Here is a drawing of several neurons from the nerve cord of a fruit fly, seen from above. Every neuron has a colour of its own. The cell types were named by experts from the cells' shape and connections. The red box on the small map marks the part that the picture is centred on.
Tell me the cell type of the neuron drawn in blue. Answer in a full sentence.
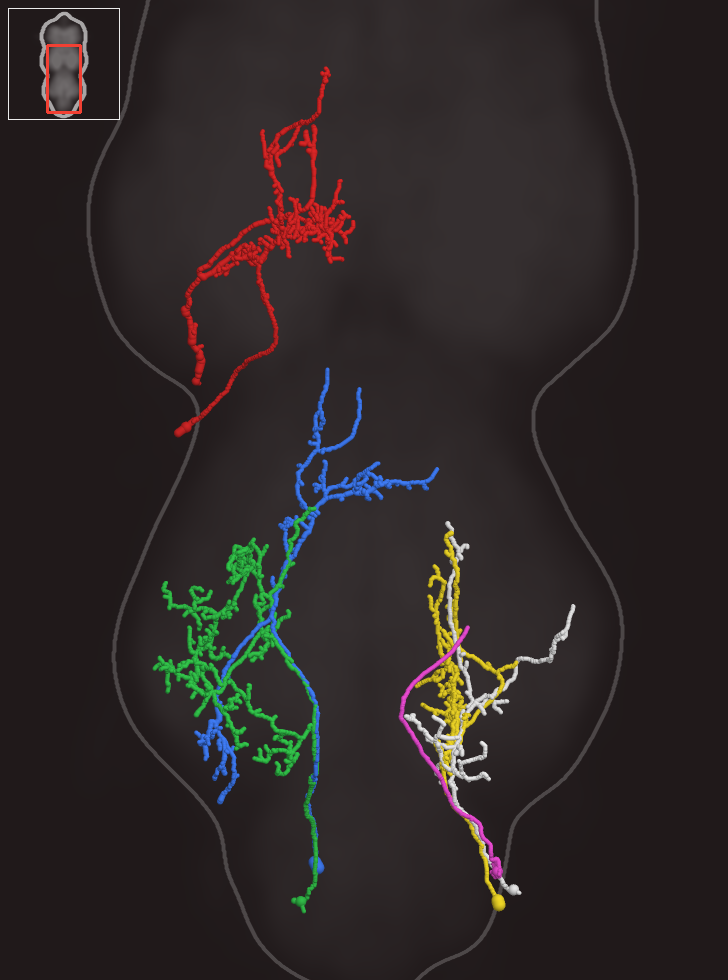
The cell type is IN21A041.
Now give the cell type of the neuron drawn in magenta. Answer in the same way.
The cell type is IN21A086.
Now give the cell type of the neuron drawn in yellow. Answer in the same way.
The cell type is IN20A.22A079.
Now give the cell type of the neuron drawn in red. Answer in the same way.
The cell type is IN21A087.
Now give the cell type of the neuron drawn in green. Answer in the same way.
The cell type is IN21A066.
